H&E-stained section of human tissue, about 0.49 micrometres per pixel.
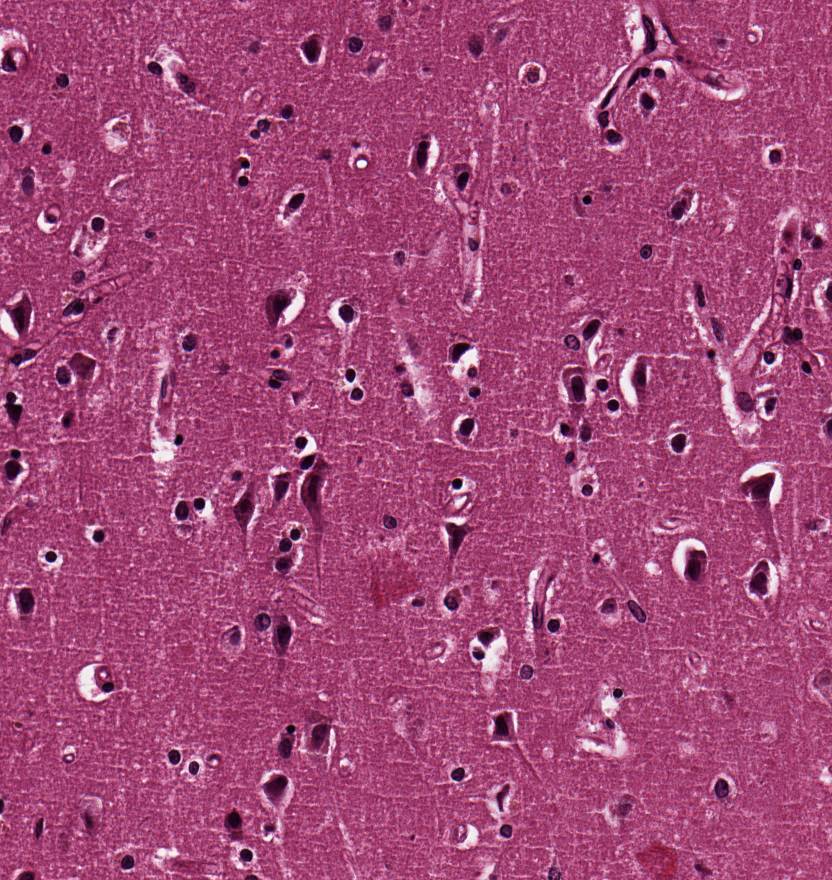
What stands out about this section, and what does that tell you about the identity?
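The section shows cells lying singly and scattered evenly across a continuous pink matrix, with no organised units. The matrix is finely fibrillar and eosinophilic, with faint streaks running mostly from top to bottom. The larger cells are triangular, and their tapering processes are mostly aligned vertically. A thin-walled, branching capillary with elongated nuclei runs along the upper right. This section is cerebral cortex.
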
